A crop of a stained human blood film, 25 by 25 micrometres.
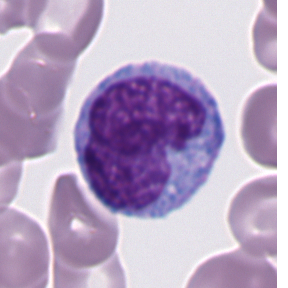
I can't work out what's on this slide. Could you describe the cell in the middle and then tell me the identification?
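Taking outline, nucleus and cytoplasm in turn: the outline is round with a slightly fuzzy edge. A deep notch indents the nucleus on its right side, and no nucleoli are visible. The cytoplasm has a fine dusty texture without coarse granules. The cell is a monocyte.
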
